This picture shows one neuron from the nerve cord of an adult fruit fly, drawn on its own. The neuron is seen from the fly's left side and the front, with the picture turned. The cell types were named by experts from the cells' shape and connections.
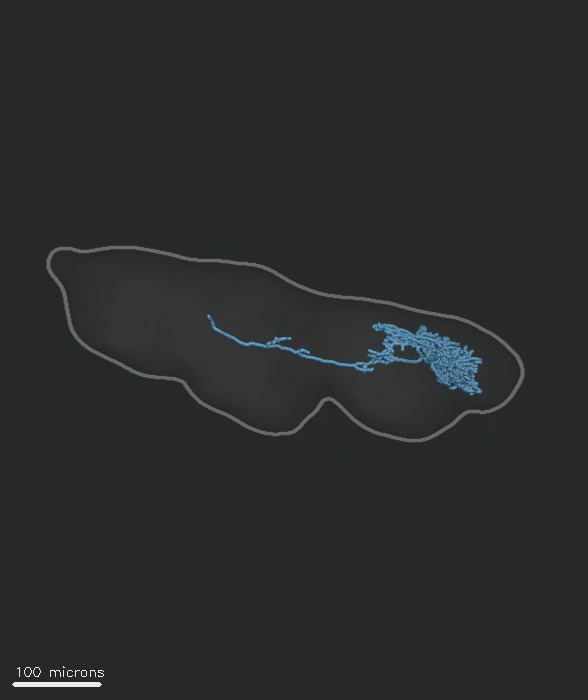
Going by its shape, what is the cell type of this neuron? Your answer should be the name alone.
INXXX281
